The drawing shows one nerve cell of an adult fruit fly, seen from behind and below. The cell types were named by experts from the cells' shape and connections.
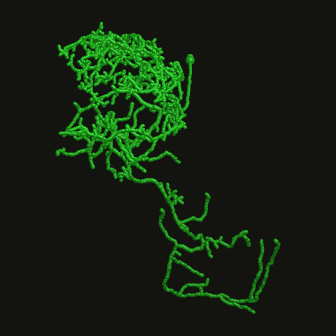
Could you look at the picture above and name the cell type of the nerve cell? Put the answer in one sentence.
The cell type is INXXX212.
